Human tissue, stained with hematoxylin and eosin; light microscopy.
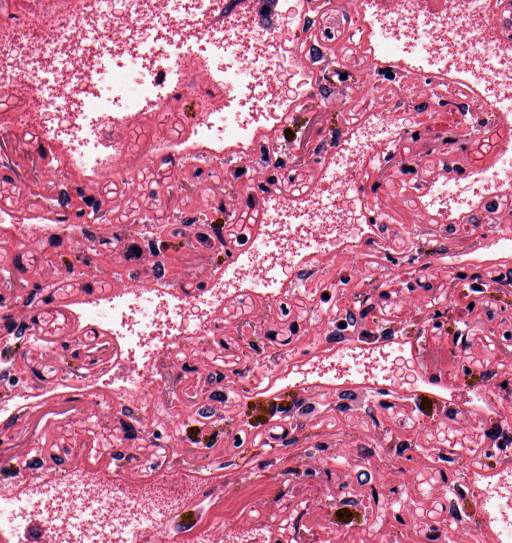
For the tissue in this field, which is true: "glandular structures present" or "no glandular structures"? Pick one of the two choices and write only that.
No glandular structures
